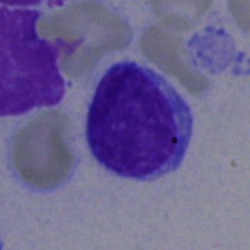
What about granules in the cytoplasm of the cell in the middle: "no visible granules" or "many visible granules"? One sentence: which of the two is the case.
The cell's cytoplasm contains no granules that can be seen.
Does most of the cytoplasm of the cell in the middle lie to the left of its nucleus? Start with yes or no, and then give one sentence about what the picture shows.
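No. The cytoplasmic rim is widest on the right side of the cell.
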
